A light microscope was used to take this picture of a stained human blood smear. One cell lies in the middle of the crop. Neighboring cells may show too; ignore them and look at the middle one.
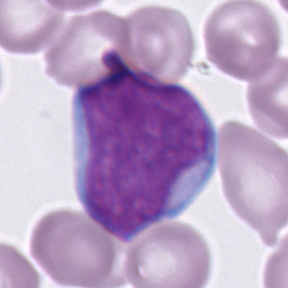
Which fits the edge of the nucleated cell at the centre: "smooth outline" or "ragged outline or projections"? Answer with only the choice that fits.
Ragged outline or projections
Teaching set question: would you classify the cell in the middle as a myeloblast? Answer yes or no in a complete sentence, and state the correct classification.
Yes, the identity of the central cell is that of a myeloblast.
